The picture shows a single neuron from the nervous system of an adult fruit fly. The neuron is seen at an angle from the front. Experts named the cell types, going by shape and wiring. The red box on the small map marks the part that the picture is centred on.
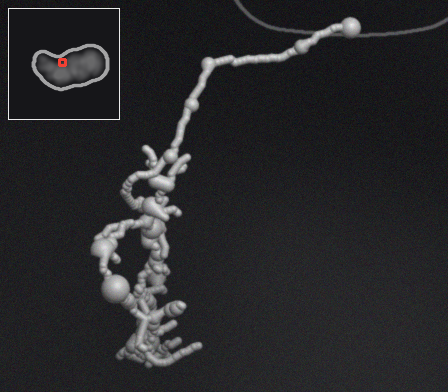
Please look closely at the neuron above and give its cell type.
Mi2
